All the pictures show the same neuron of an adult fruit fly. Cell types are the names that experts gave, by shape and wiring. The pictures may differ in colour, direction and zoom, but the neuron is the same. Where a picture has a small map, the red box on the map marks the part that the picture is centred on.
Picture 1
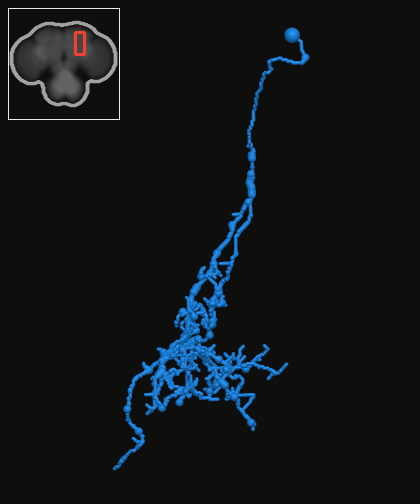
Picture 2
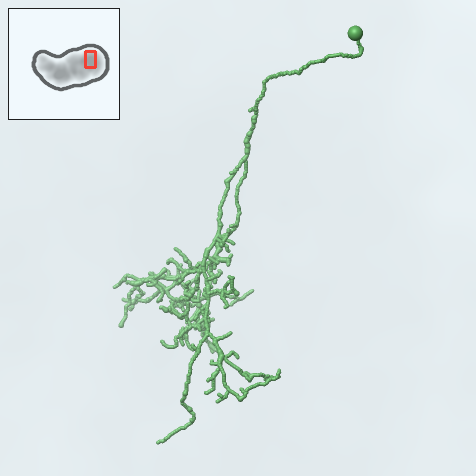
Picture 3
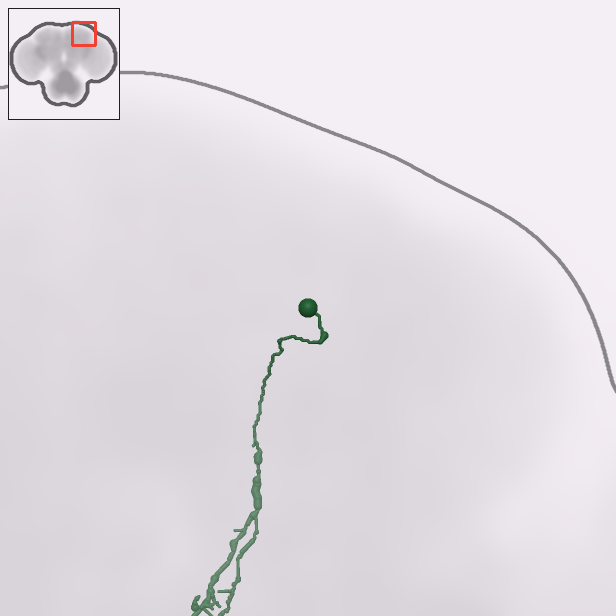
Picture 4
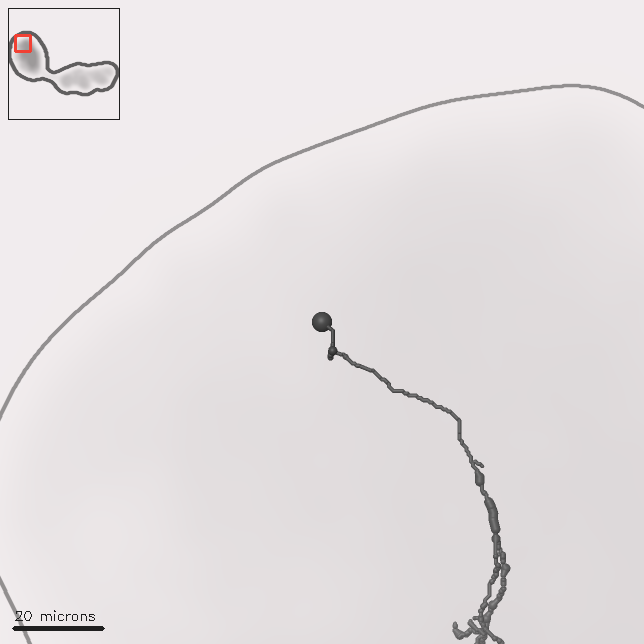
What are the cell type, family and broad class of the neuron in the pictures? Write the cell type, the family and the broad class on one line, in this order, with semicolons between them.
PVLP005; hemilineage VLPd&p1_dorsal; central-brain intrinsic neuron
